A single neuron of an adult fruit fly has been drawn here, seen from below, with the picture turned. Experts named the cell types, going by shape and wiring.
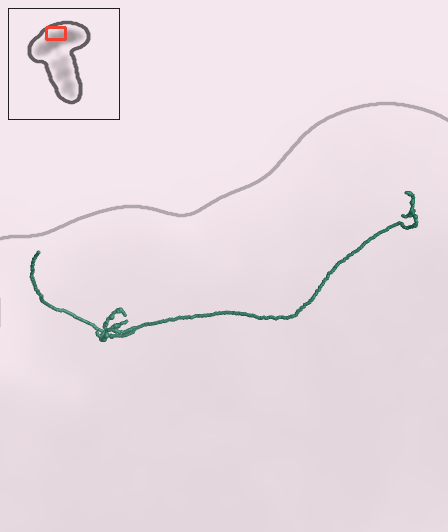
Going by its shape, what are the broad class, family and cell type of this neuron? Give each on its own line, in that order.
sensory neuron entering the brain
class olfactory
ORN_DL1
